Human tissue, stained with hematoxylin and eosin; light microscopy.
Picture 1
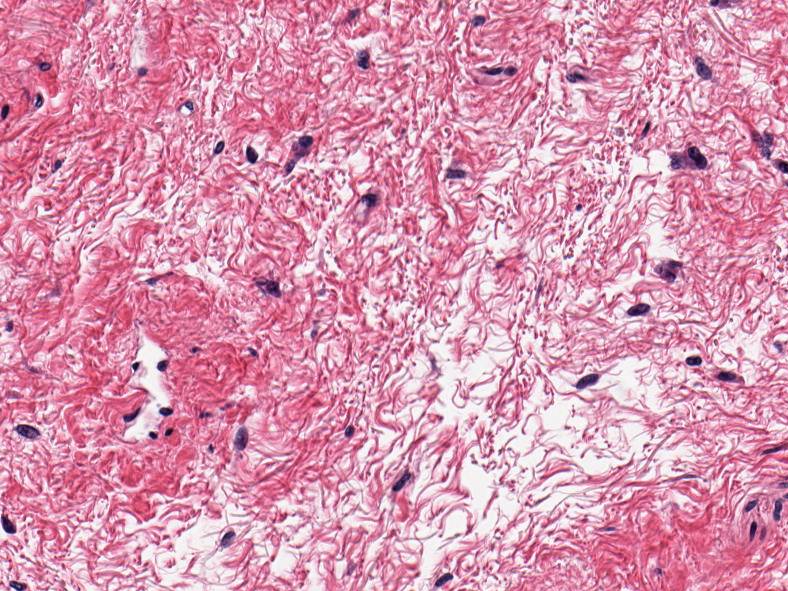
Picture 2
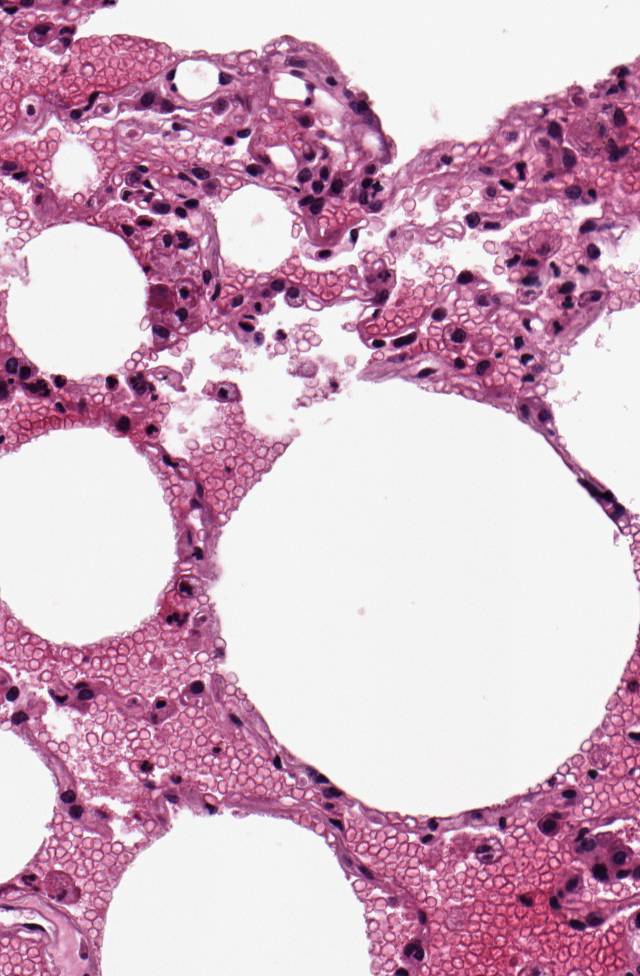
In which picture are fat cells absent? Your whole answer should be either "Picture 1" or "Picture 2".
Picture 1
